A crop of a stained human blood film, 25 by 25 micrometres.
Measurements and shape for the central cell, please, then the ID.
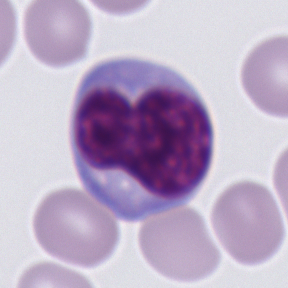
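Cell about 2 times as wide as a whole red cell in the picture; outline round and smooth. Nucleus about 12 by 10 micrometres, filling about 60% of the cell's area. Chromatin dark purple, coarsely clumped. Cytoplasm pale blue, its rim widest below the nucleus. Large granular lymphocyte.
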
